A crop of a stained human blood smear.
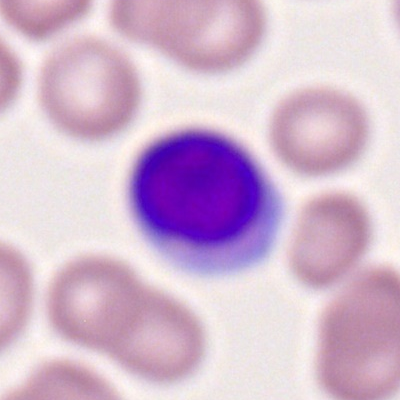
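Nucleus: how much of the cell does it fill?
Most of it.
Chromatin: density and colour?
Dense, deep purple.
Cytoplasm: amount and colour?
A scanty pale blue rim.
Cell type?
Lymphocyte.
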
